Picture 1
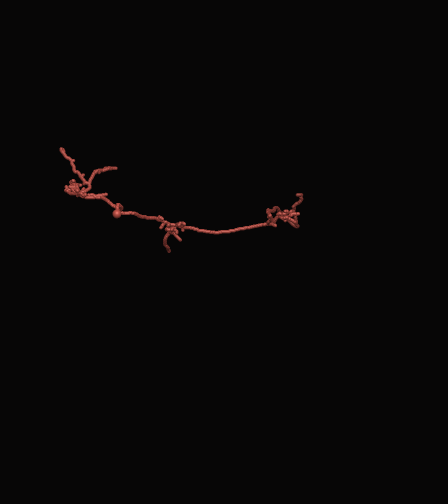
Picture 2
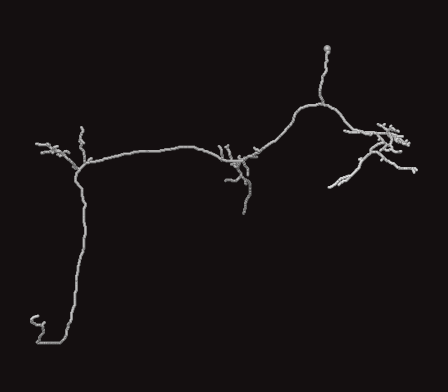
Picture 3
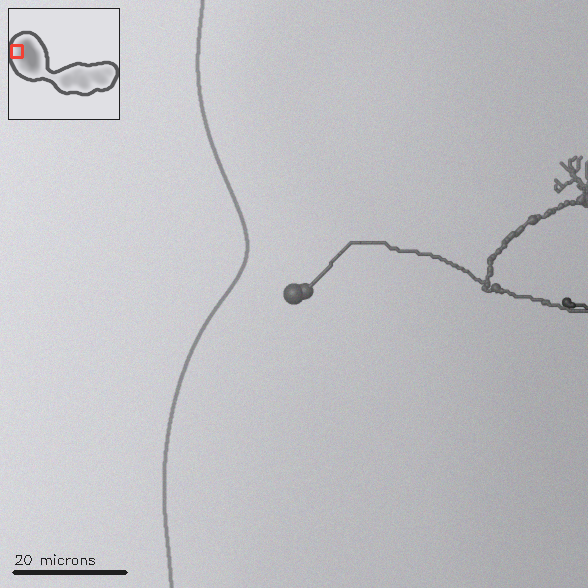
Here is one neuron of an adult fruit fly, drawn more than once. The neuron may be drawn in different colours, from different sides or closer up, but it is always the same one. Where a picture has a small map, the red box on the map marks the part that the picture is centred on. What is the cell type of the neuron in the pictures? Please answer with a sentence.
The cell type is AOTU039.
